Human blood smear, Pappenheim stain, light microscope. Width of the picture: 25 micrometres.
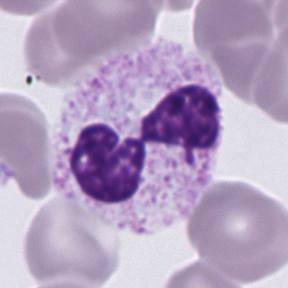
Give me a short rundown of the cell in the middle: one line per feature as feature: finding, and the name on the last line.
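Lobes: two of them, linked by a thin strand
Orientation: on a diagonal, lower left to upper right
Chromatin: dark purple and coarsely clumped
Nucleoli: none visible
Identity: segmented neutrophil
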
